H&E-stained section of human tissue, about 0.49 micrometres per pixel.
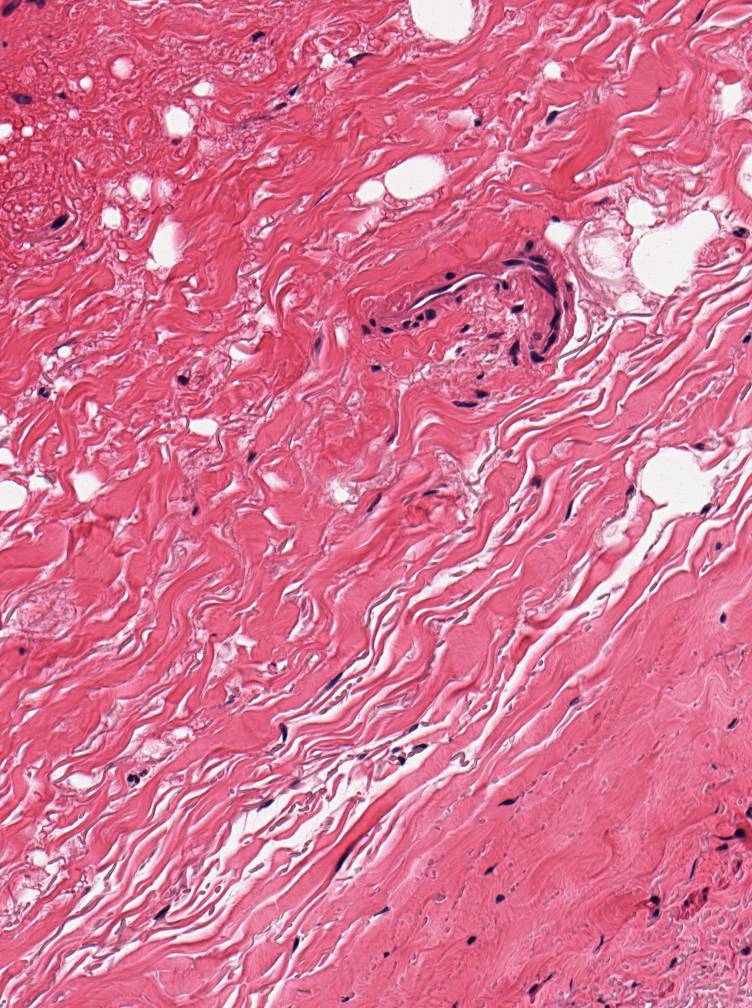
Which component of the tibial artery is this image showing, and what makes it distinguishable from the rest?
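Tunica adventitia is the part shown. Item one: wavy, pink-staining collagen bundles make up nearly the whole field. Item two: sparse, dark, spindle-shaped nuclei lie singly between those bundles.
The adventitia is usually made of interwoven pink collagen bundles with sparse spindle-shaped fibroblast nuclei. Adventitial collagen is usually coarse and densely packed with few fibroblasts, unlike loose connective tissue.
Item three: in the lower right corner the collagen is more compact and uniform than elsewhere. Item four: no epithelium is present anywhere.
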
